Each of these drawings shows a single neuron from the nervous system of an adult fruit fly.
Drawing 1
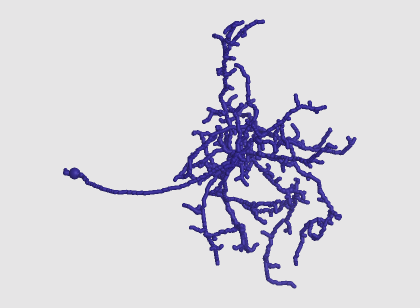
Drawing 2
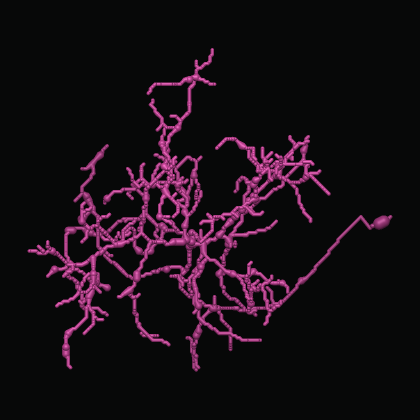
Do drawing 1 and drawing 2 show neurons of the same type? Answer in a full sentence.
They are of different cell types.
